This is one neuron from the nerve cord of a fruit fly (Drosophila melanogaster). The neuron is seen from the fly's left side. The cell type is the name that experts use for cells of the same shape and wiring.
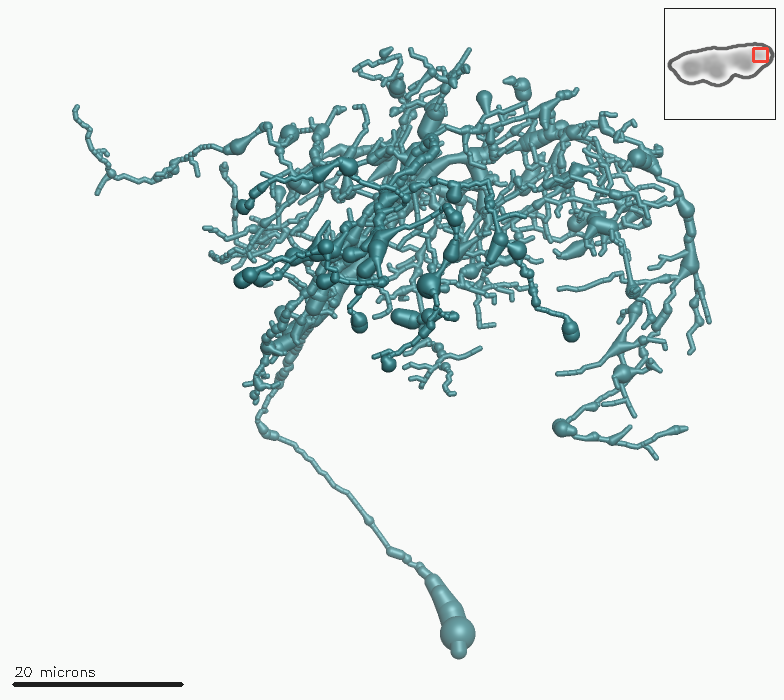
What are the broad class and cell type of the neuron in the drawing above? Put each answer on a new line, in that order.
nerve-cord intrinsic neuron
INXXX377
